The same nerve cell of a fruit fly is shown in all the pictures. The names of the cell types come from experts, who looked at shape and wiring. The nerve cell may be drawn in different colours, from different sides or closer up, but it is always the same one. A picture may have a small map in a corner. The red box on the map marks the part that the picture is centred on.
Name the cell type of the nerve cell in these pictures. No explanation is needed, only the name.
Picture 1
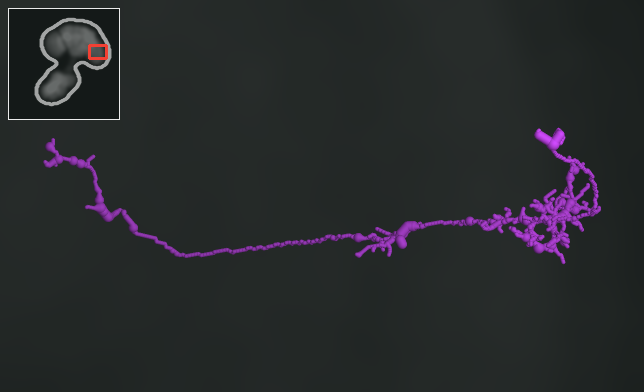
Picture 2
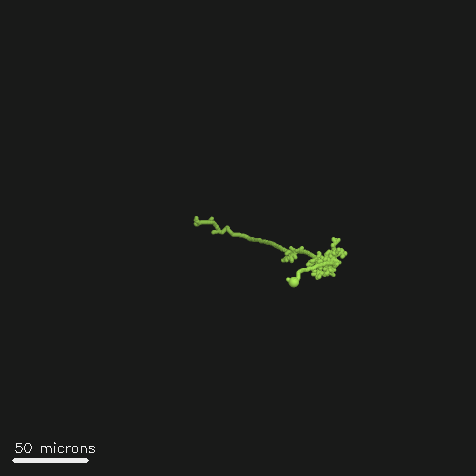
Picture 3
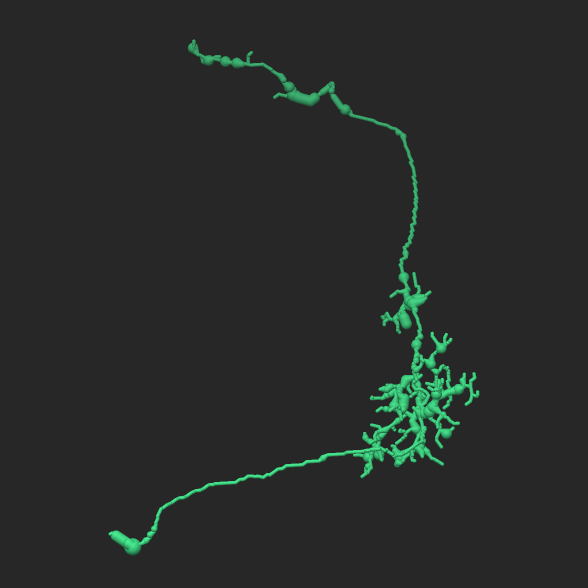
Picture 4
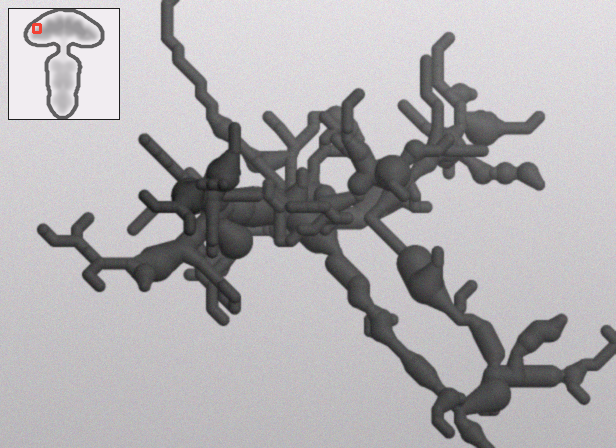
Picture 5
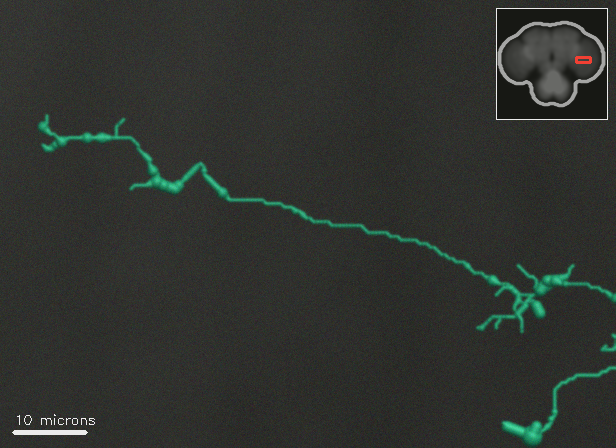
Tm4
